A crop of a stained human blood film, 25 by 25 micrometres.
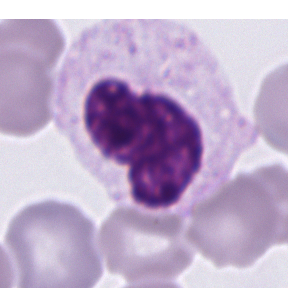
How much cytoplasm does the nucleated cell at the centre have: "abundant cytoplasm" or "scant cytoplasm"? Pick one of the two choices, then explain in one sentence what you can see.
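Abundant cytoplasm. Abundant pale greyish-lilac cytoplasm surrounds the nucleus, widest above it.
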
